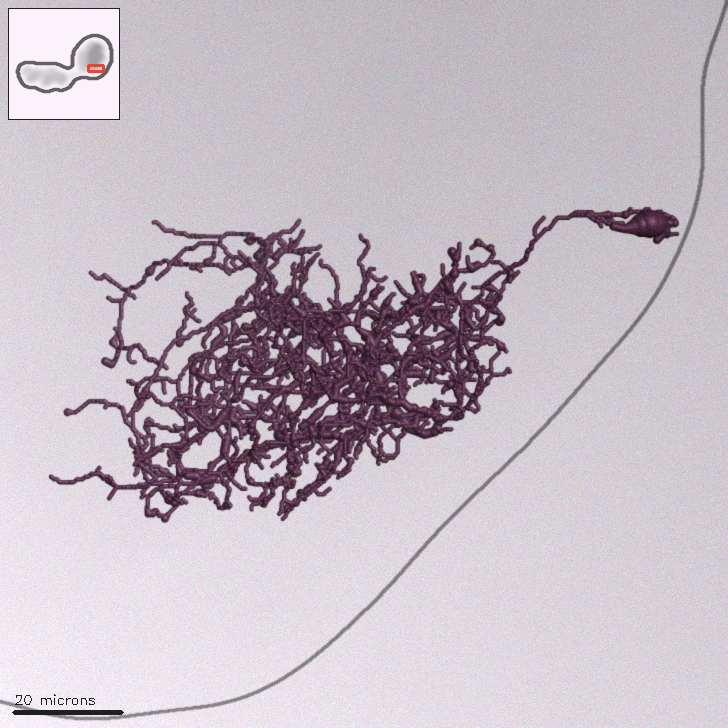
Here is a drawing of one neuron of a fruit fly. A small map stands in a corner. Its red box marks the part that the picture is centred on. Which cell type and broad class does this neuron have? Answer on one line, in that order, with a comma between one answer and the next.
GNG036, central-brain intrinsic neuron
